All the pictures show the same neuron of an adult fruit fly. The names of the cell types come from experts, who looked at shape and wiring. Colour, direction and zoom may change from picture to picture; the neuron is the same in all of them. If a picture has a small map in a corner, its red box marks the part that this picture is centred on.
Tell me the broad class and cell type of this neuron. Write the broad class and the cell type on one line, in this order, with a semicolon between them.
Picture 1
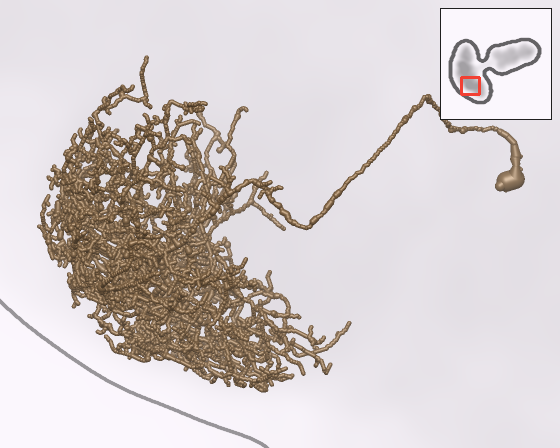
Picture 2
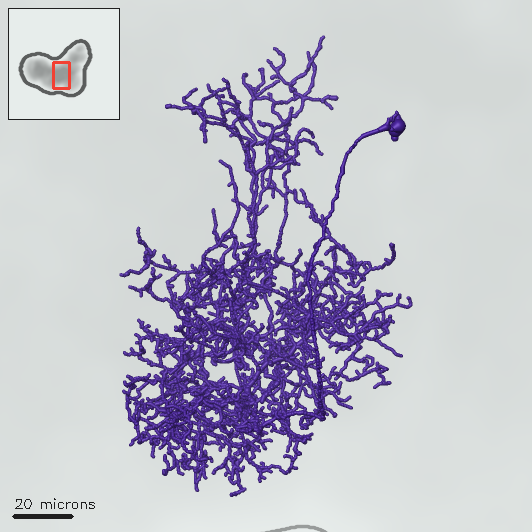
central-brain intrinsic neuron; AVLP534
